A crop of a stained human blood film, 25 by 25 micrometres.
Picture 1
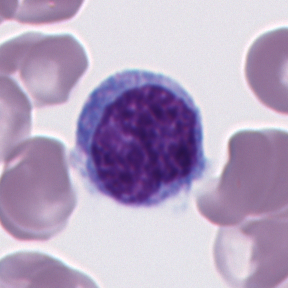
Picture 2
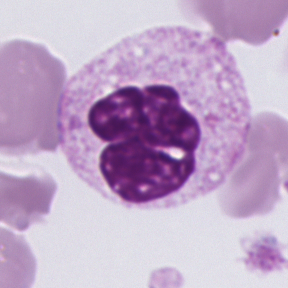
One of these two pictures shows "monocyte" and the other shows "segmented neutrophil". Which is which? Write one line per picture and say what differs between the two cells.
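Picture 1: monocyte. No distinct granules are seen in the cytoplasm.
Picture 2: segmented neutrophil. Fine, dusty pink-purple granules are spread evenly through the cytoplasm.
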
